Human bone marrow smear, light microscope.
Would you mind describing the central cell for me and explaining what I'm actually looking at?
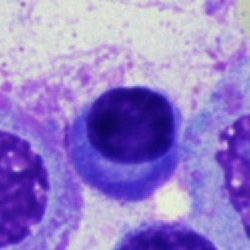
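Look first at the chromatin: dense, stained dark purple. Around the nucleus, the cytoplasm is deep blue, and its widest band lies below. Just beneath the nucleus, notice a paler zone in that cytoplasm. This is a plasma cell.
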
